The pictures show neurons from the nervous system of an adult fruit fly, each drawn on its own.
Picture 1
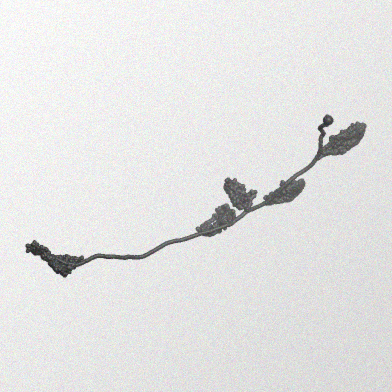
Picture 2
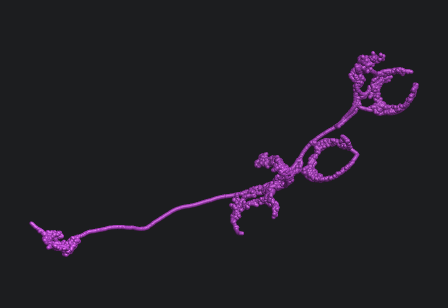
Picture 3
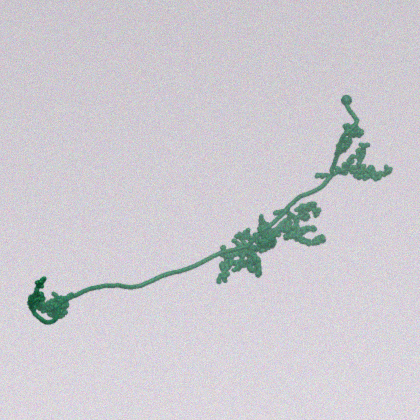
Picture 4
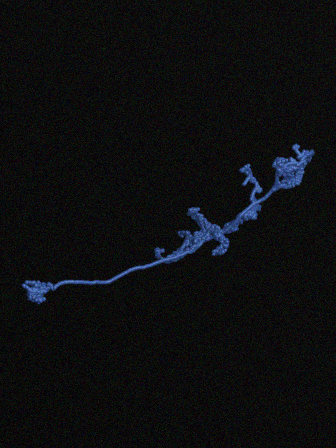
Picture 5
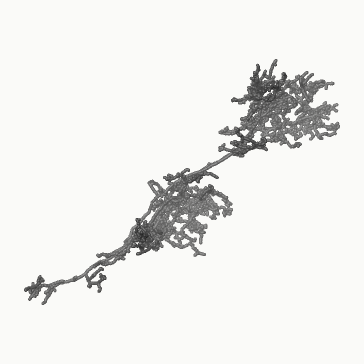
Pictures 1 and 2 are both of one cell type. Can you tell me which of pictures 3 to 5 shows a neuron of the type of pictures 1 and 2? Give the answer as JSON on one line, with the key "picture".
{"picture": 4}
